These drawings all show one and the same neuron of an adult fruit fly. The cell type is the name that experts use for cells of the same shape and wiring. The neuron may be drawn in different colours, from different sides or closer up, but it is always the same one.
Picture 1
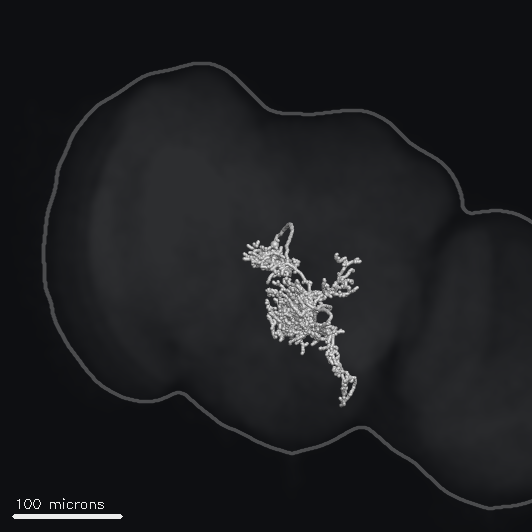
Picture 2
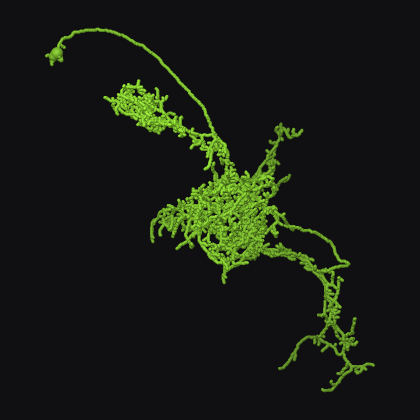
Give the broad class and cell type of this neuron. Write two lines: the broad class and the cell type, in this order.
central-brain intrinsic neuron
VES005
